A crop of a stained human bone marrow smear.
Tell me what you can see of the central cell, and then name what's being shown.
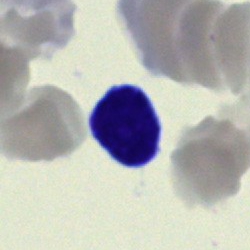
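Take your time with the outline first: it's smooth and roughly round, though a few sides are gently flattened. Now notice the deeply stained nucleus filling almost the whole cell; you won't find a distinct rim of cytoplasm. The chromatin is dense and uniformly very dark blue-purple, and there are no granules to be seen. What you're looking at is a lymphocyte.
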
